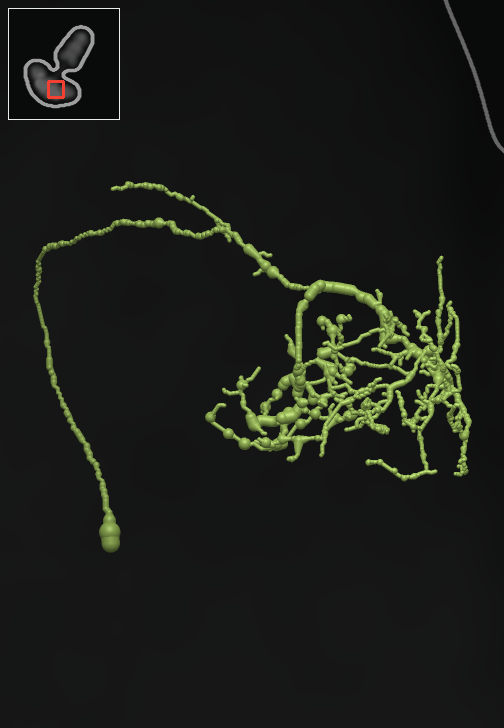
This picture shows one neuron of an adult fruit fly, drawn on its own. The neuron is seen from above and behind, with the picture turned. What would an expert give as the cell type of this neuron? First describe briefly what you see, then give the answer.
It is in the brain and does not reach the nerve cord. The cell body is at the lower left of the picture. Dozens of branch ends can be seen. This is a central-brain intrinsic neuron. It is of cell type WED204.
